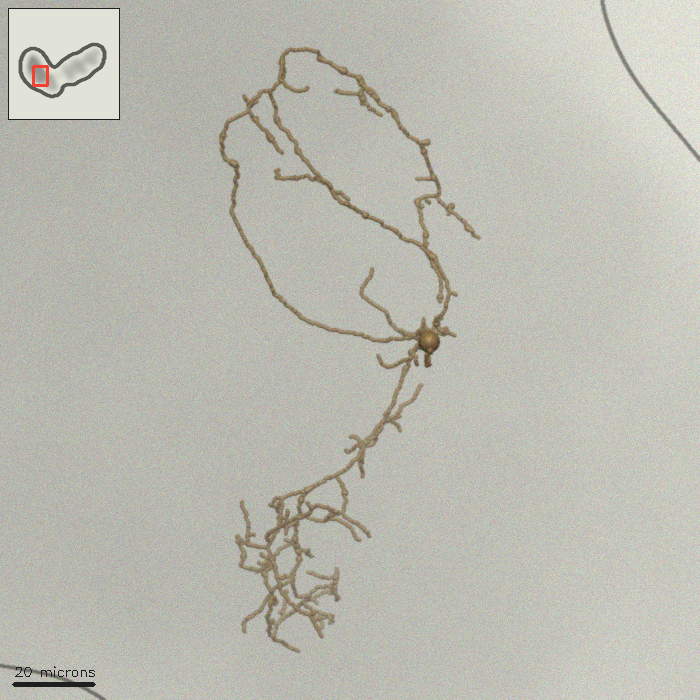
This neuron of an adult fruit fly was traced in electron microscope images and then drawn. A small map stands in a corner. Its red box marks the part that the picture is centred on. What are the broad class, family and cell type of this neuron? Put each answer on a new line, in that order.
central-brain intrinsic neuron
hemilineage SLPal2
AVLP028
